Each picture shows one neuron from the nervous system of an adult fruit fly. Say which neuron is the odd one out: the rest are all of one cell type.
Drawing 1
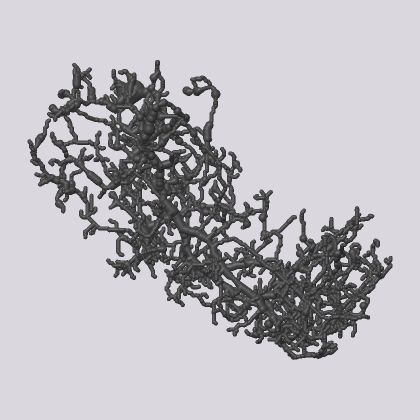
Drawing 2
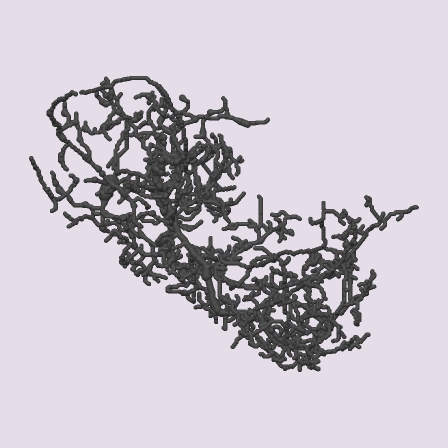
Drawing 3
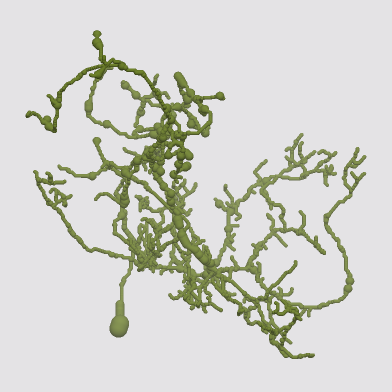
Drawing 3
